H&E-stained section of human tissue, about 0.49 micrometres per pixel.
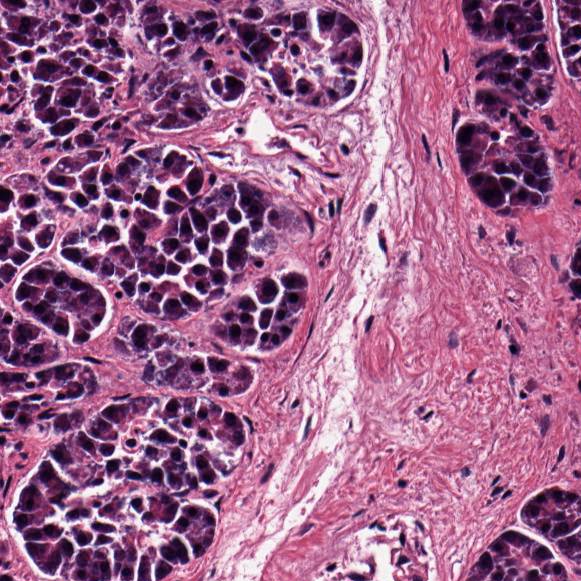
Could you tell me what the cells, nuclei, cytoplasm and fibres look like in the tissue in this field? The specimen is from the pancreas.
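Rounded cell nests: most of left half, plus top-right and bottom-right corners. Nest cells: deep purple cytoplasm. Centre-right: broad band of pink collagenous stroma, top edge to bottom edge. Stromal nuclei: sparse, elongated.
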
